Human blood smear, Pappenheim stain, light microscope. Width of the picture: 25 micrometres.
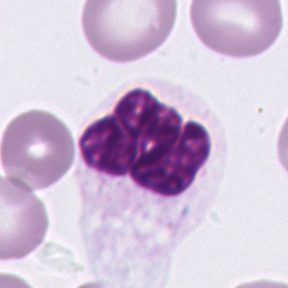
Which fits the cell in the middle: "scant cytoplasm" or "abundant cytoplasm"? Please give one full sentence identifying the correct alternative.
Abundant cytoplasm fills the cell around its nucleus.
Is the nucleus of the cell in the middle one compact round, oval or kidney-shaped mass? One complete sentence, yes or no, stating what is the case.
No, there is a nucleus split into distinct lobes in this cell.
